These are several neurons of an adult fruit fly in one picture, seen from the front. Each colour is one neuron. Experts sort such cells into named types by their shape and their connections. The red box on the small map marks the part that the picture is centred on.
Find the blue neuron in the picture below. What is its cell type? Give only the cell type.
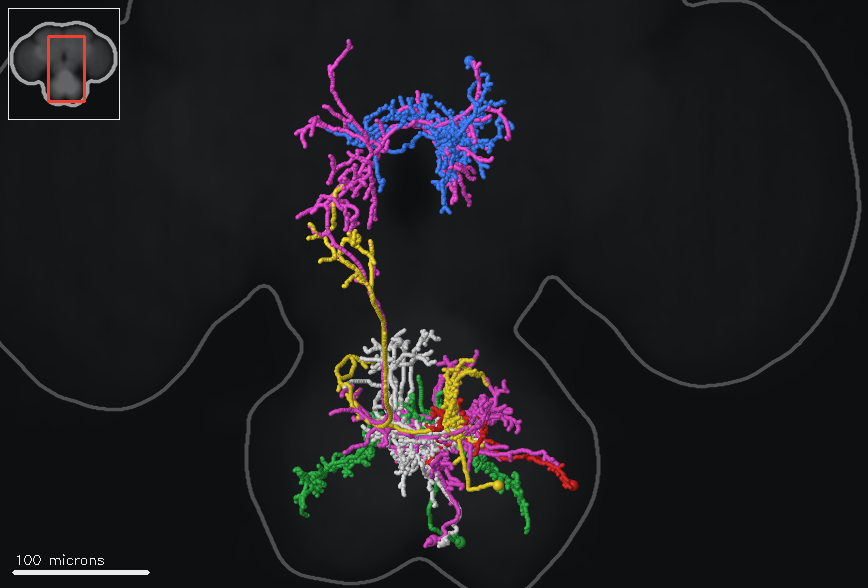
PS200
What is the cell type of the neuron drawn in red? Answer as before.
IN21A084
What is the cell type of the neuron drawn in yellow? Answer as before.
AN07B052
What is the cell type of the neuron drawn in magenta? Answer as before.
AN06B040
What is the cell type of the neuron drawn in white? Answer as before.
IN06B054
